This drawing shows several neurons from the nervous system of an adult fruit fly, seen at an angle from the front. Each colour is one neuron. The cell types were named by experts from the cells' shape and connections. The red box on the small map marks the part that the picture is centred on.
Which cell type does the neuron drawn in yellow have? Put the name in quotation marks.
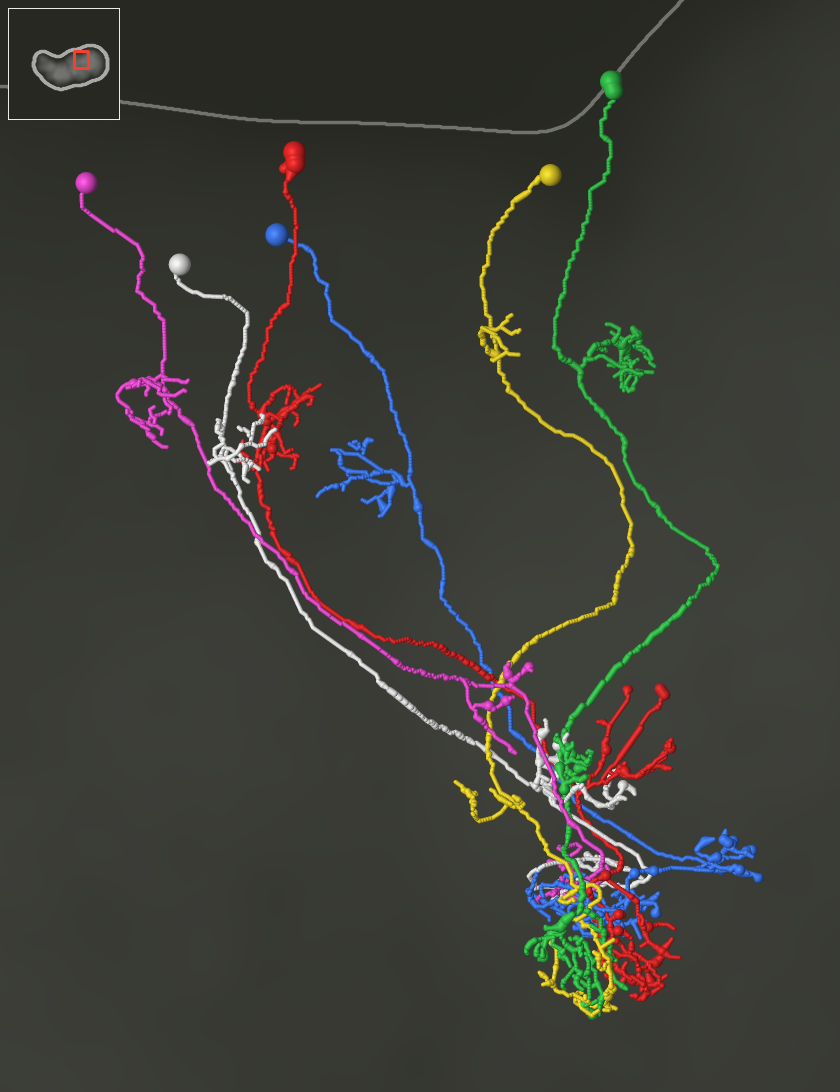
"PFNp_b"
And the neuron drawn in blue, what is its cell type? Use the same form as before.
"PFNm_a"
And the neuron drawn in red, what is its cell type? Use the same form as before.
"PFNa"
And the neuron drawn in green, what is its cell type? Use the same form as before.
"PFNp_c"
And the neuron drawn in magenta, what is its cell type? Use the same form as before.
"PFNp_a"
